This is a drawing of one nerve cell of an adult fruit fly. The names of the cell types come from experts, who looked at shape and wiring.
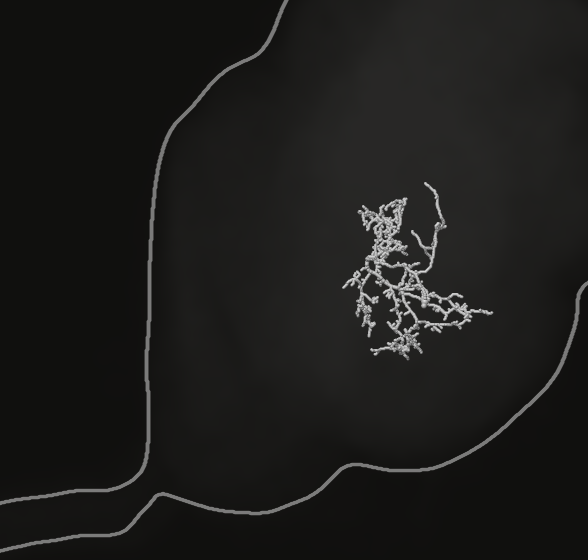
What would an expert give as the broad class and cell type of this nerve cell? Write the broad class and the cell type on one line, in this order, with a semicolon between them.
central-brain intrinsic neuron; CB3201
